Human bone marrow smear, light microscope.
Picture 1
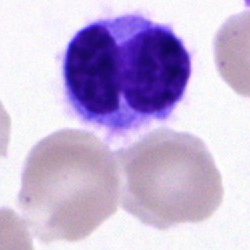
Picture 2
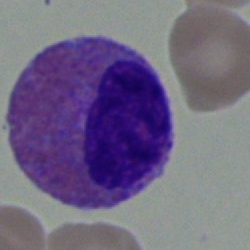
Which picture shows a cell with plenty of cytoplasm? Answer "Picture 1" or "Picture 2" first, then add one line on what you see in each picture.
Picture 2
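Picture 1: The cytoplasm forms a scant rim of pale lilac-blue.
Picture 2: The cytoplasm is plentiful and takes up more than half of the cell.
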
